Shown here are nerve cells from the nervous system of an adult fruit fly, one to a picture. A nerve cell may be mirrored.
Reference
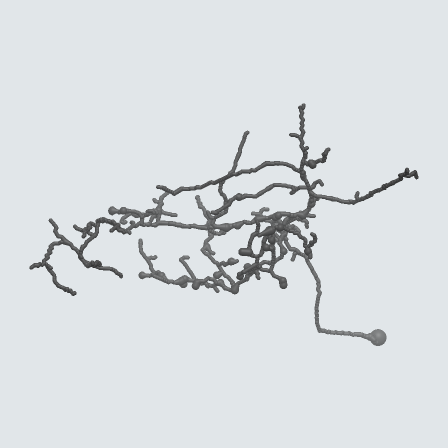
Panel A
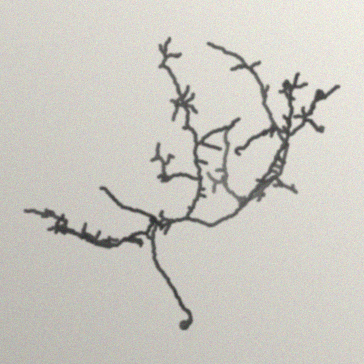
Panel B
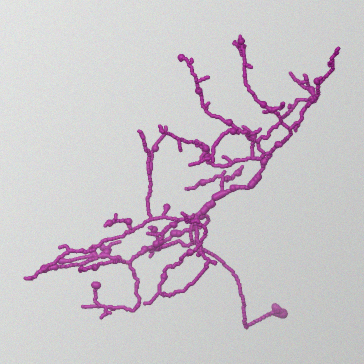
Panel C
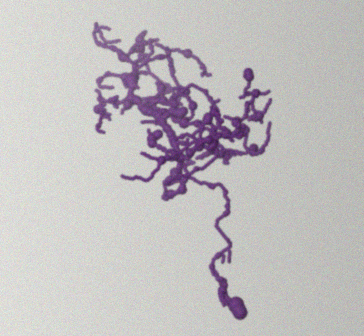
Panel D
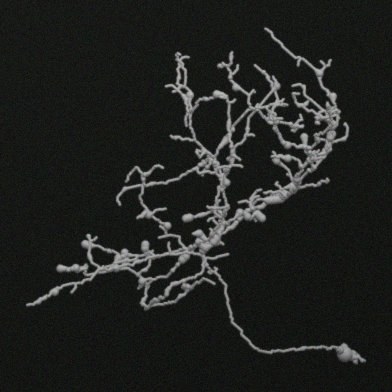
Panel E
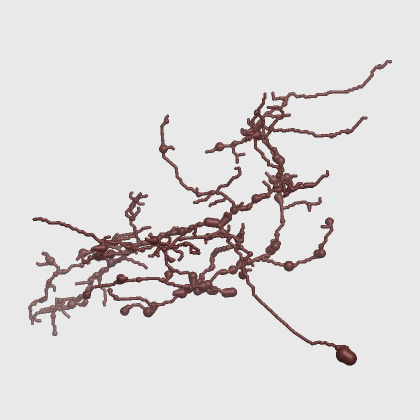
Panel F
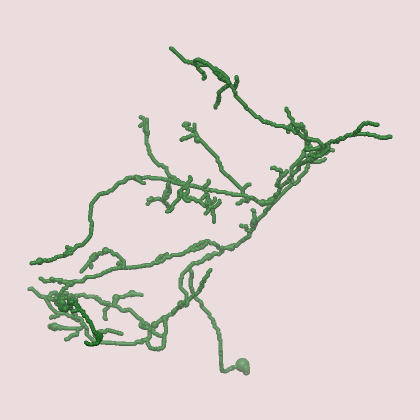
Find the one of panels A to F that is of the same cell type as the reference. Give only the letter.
E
